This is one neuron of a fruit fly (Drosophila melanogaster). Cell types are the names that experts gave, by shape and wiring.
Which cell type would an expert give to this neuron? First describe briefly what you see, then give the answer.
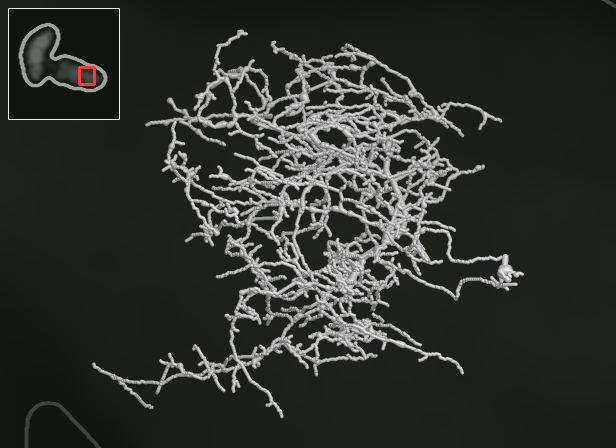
It lies in the nerve cord. The picture shows more than a hundred branch ends. It is a nerve-cord intrinsic neuron. It is of cell type INXXX192.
